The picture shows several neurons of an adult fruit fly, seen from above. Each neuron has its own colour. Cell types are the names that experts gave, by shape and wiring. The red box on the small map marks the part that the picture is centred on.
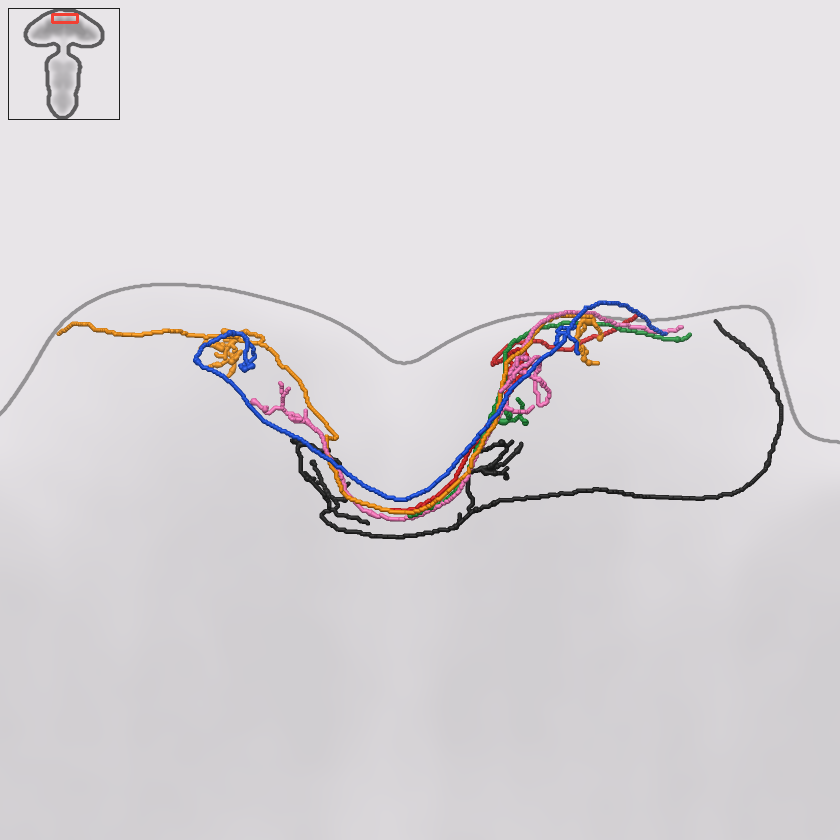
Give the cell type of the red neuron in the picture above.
ORN_DM5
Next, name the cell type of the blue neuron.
ORN_DA2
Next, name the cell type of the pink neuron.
ORN_DM6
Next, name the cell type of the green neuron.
ORN_DM2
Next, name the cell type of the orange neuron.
ORN_VA7m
